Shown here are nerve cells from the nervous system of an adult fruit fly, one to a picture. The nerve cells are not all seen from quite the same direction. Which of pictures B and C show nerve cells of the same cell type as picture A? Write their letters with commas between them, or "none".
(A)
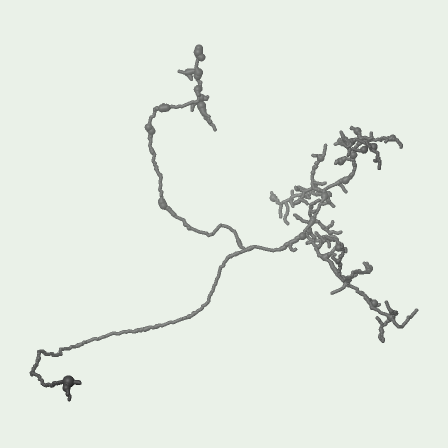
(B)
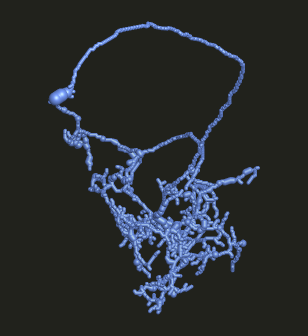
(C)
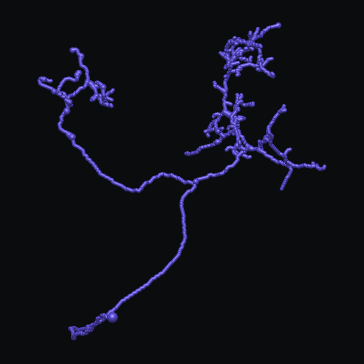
C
